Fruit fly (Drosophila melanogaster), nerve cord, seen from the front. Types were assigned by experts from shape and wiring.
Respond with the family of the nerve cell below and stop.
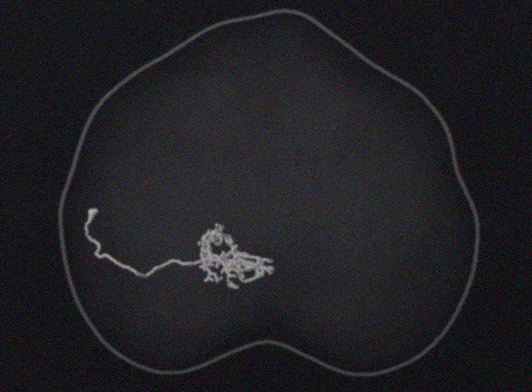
hemilineage 09A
